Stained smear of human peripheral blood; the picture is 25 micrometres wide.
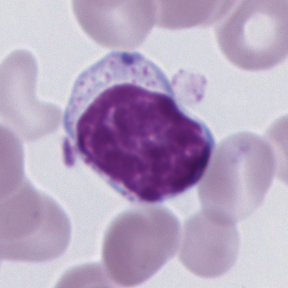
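Large granular lymphocyte, central cell, stained human peripheral blood smear. Nucleus: oval, about 12 by 9 micrometres, with dark purple chromatin condensed in coarse clumps. Cytoplasm: very pale, nearly colourless, with a light blue edge; a wider crescent above the nucleus, a thin rim elsewhere. Granules: scattered, small, reddish-purple.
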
